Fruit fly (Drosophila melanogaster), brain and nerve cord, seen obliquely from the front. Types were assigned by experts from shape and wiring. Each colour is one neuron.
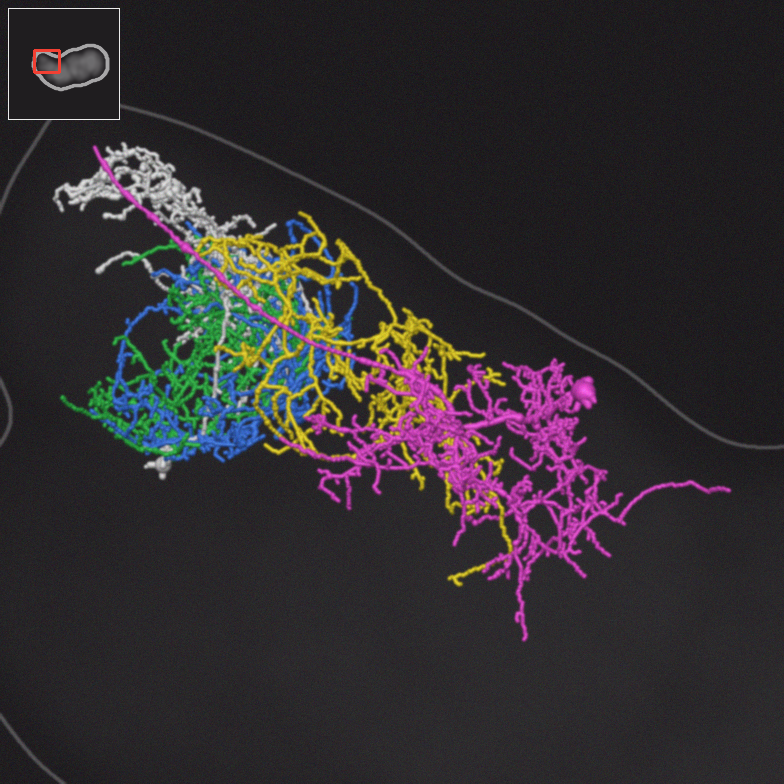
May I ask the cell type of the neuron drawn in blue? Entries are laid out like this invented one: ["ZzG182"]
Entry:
["INXXX297"]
